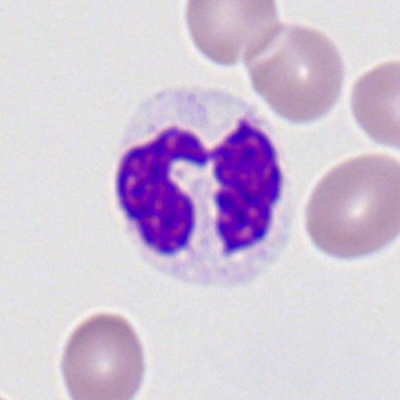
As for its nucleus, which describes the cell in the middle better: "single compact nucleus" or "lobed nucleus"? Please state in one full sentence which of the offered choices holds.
Within the cell, the nucleus is split into distinct lobes.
